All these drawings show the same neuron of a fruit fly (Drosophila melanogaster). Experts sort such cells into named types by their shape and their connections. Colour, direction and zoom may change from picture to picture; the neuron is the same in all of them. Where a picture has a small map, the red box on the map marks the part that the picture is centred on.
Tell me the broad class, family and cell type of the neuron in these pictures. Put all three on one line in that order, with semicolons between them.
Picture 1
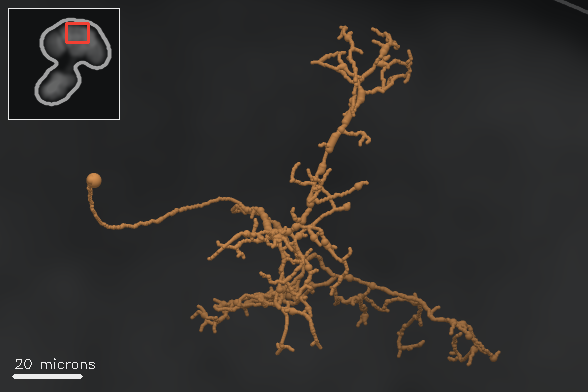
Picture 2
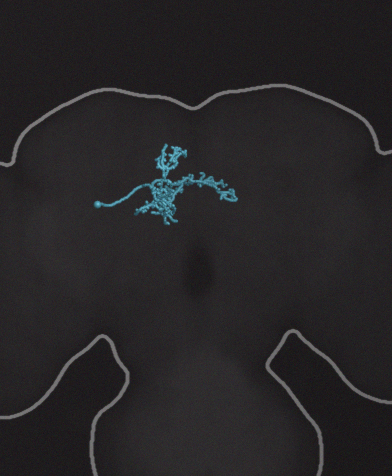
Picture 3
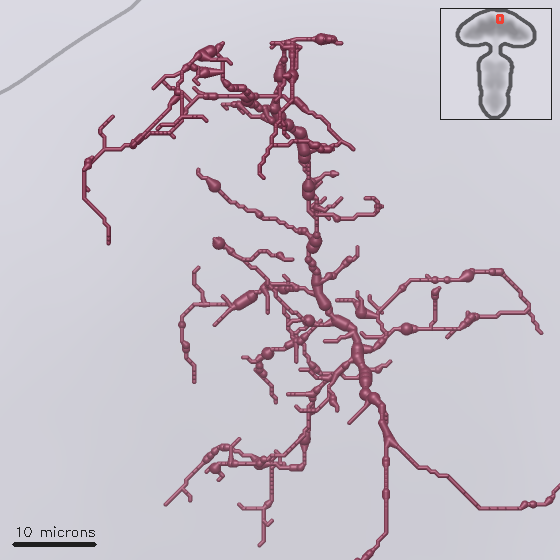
central-brain intrinsic neuron; hemilineage AOTUv4_ventral; FB5V_b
